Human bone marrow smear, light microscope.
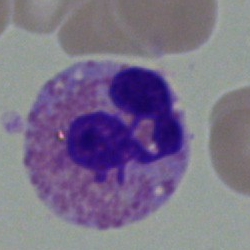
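Eosinophil, the cell in the middle of a stained human bone marrow smear. First, the outline is round and the border smooth. Second, no nucleoli show in the nucleus. Third, coarse pinkish-purple granules pack the cytoplasm. Finally, these granules leave the nucleus clearly visible instead of covering it.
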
